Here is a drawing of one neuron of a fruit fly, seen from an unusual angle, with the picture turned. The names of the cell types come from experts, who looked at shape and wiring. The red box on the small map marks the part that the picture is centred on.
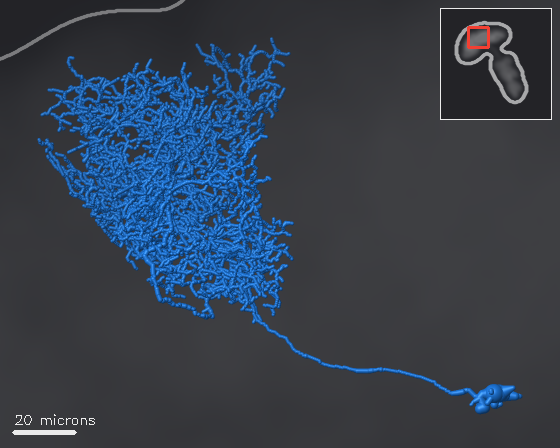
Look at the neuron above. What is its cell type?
PPL107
